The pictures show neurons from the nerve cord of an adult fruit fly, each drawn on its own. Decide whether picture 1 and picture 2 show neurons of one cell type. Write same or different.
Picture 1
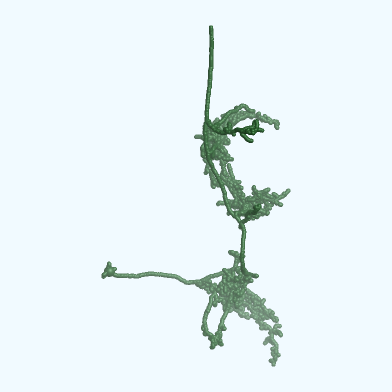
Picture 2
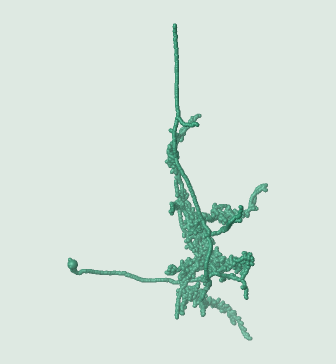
different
